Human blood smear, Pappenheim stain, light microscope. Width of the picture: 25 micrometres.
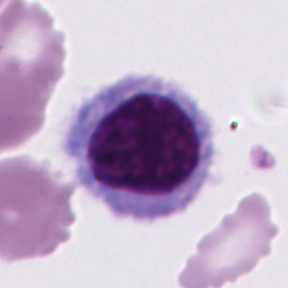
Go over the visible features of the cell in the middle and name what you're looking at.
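First, size: the cell is about 13 micrometres across, and the nucleus about 9 micrometres across. Next, the nucleus: it is round in outline and fills about 50% of the cell's area. Its chromatin is dark purple and dense, with a coarse, clumped texture, and no nucleoli can be seen. Then the cytoplasm, which forms a rim around the whole nucleus. Last, the outer edge of the cell, which is finely ragged rather than smooth. This is a hairy cell.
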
